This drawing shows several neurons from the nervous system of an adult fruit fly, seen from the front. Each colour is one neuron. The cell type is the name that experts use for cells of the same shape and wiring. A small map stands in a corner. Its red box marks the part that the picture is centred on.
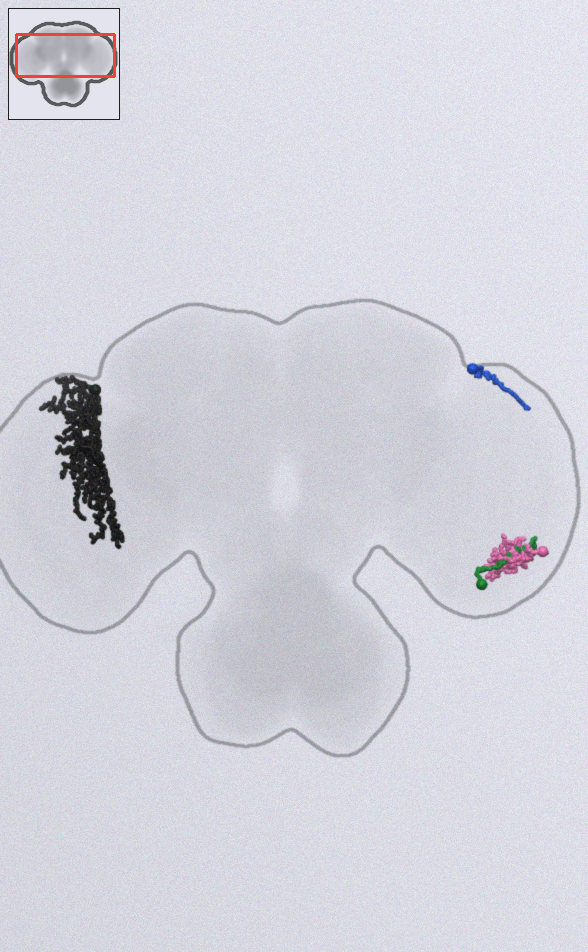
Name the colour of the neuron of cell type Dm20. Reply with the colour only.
black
